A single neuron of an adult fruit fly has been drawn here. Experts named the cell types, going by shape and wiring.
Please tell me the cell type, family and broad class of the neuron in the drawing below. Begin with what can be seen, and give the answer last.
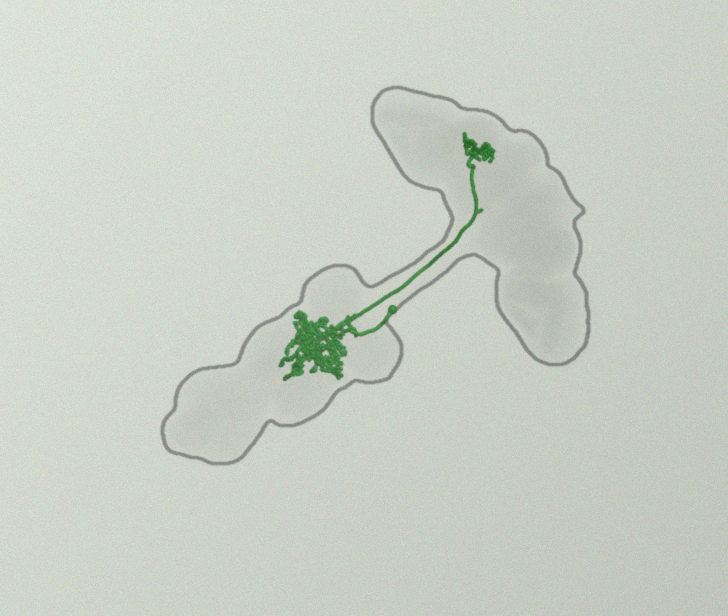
It runs through the neck, between the brain and the nerve cord. Its cell body lies in the middle of the picture. It is of cell type AN08B034. Its family is hemilineage 08B. It is an ascending neuron.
